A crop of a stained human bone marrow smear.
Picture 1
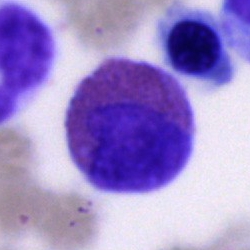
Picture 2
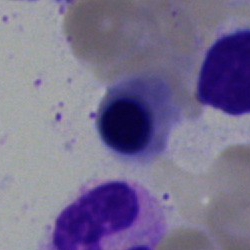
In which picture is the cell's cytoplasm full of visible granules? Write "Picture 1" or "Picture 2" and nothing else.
Picture 1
